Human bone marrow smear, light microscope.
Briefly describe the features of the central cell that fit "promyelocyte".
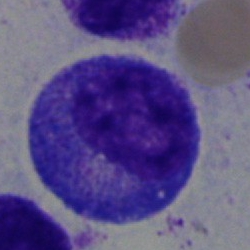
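The nucleus here is large and sits off-centre toward the upper right of the cell.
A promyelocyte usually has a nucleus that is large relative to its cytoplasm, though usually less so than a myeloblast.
So that big nucleus goes with the name. Within the paler part of the cytoplasm you can make out fine purplish granules.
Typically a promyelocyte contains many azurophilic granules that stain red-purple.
Those granules sit well with that. Beyond that, the cytoplasm stains deep blue, and there is one small clear spot in it near the lower right edge.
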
